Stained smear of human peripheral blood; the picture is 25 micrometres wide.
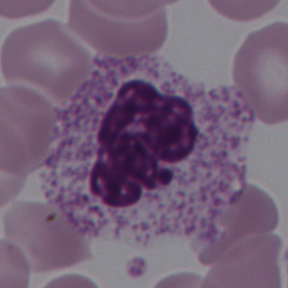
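Segmented neutrophil, stained human peripheral blood smear. Nucleus near cell centre; chromatin dark purple, densely clumped. Abundant pale cytoplasm on all sides, many small purple granules scattered throughout.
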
